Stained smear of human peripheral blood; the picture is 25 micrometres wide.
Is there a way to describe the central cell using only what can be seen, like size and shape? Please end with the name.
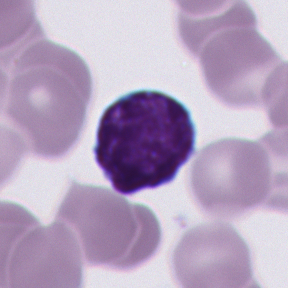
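Starting with the outline, it's roughly round, though the edge runs slightly uneven at the lower left. The cell measures about 9 micrometres across. Its nucleus is round, with no lobes or indentation, and fills about 90% of the cell's area. The chromatin looks dark purple and coarsely clumped. Cytoplasm shows only as a very thin rim at the cell's edge. So this is a typical lymphocyte.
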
